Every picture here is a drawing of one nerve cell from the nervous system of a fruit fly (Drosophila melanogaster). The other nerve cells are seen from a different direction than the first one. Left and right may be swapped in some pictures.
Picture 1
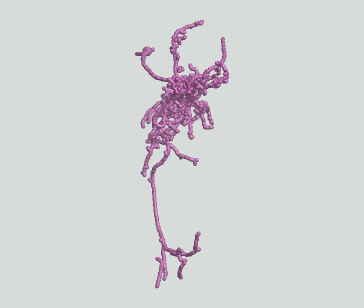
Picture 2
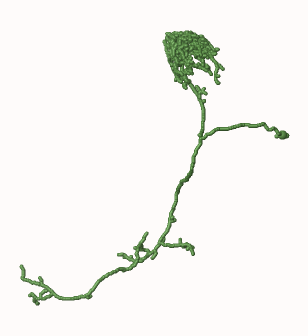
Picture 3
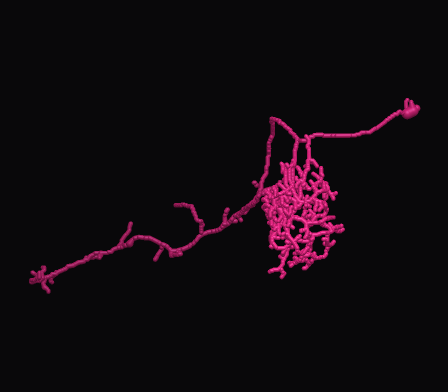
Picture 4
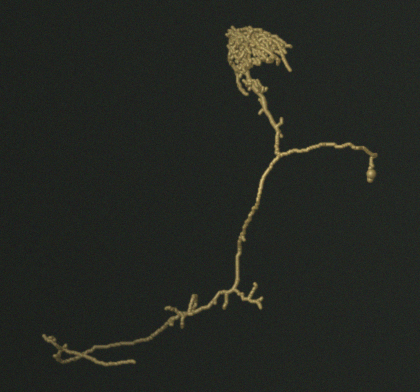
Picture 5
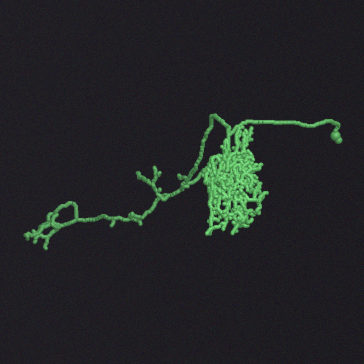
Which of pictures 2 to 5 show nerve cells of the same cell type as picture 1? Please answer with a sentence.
None of them is of the same cell type.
